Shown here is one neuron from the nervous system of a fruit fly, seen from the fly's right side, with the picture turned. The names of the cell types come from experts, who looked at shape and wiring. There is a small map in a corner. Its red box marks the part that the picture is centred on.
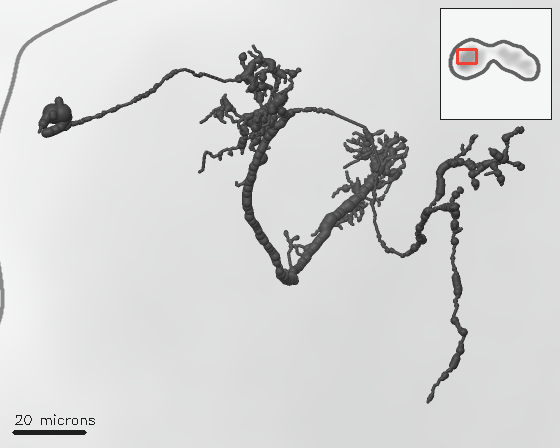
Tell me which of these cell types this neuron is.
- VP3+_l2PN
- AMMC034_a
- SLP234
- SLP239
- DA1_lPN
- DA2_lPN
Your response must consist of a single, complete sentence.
As for cell type, this neuron is VP3+_l2PN.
